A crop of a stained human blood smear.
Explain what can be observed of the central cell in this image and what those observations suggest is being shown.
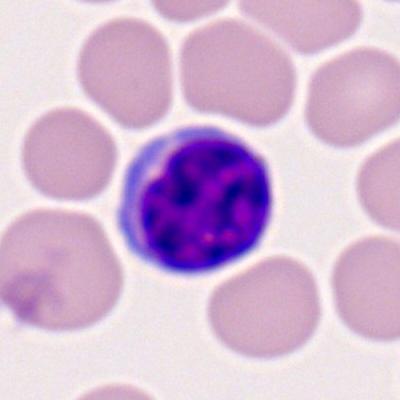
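Start with the chromatin, which is dense, dark purple and coarsely clumped. Then the cytoplasm: pale blue, forming only a thin rim around the nucleus, with the rim widest on the left side of the cell. Last, the name: the central cell is a lymphocyte.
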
